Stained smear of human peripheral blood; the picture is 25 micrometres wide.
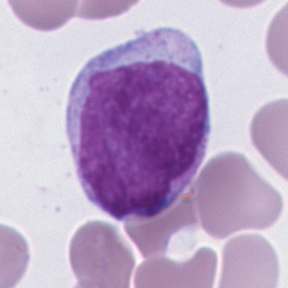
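Atypical promyelocyte (central cell). Outline: oval, with a slightly irregular edge. Nucleus: a single unlobed mass. Cytoplasm: widest band above the nucleus, only a thin rim elsewhere, with fine purple granules scattered in the part above the nucleus.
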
